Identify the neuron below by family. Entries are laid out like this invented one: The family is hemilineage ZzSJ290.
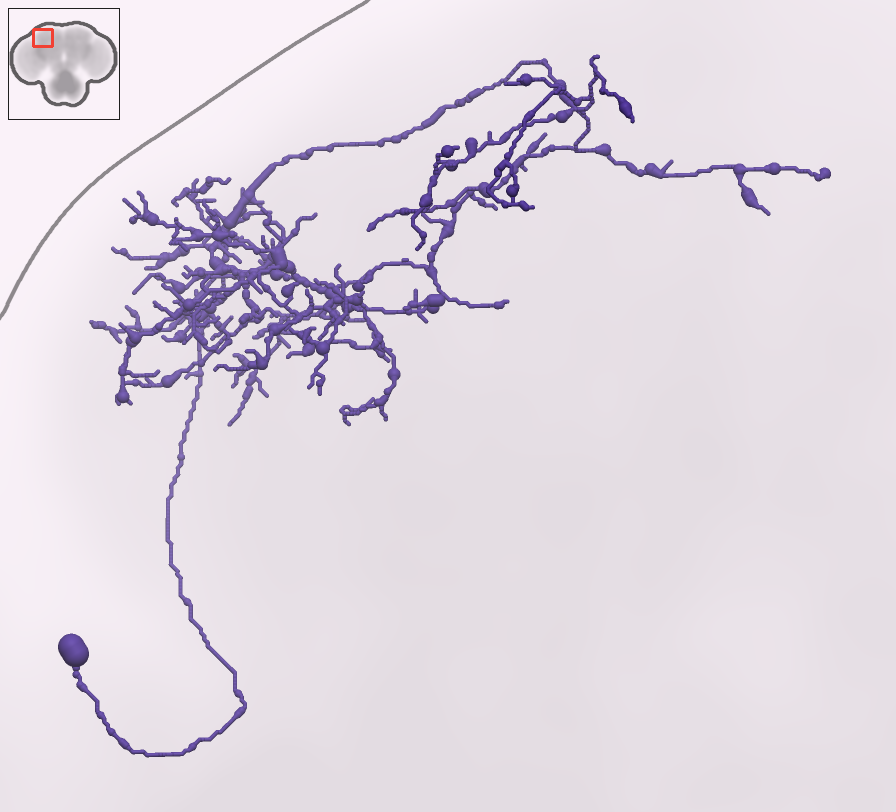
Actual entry: The family is hemilineage LHa3.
